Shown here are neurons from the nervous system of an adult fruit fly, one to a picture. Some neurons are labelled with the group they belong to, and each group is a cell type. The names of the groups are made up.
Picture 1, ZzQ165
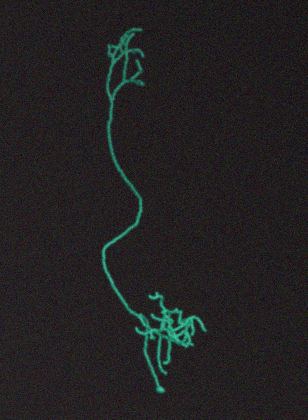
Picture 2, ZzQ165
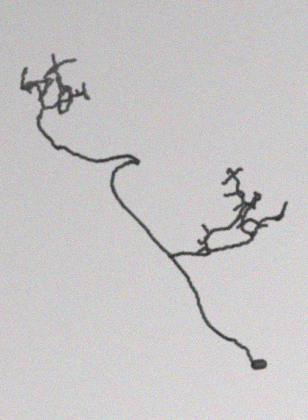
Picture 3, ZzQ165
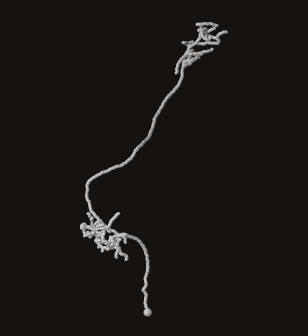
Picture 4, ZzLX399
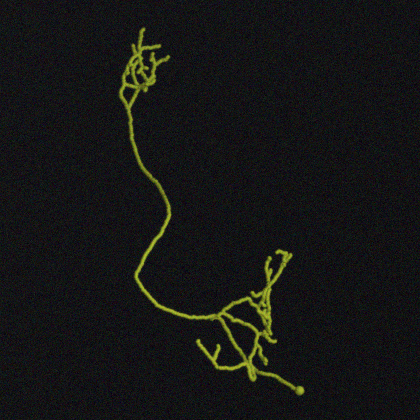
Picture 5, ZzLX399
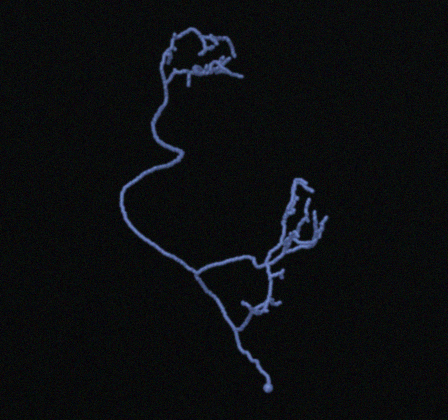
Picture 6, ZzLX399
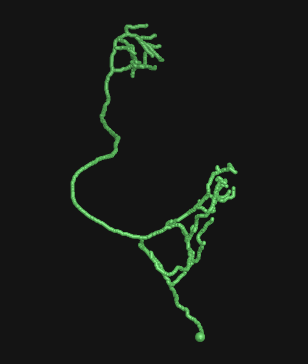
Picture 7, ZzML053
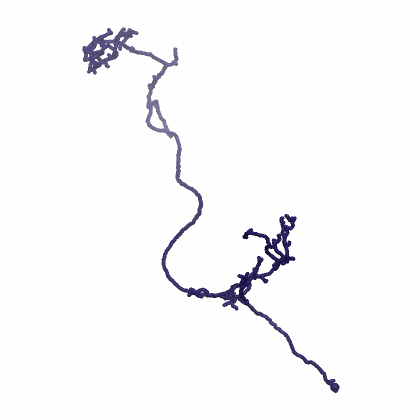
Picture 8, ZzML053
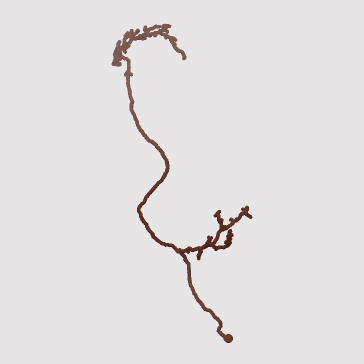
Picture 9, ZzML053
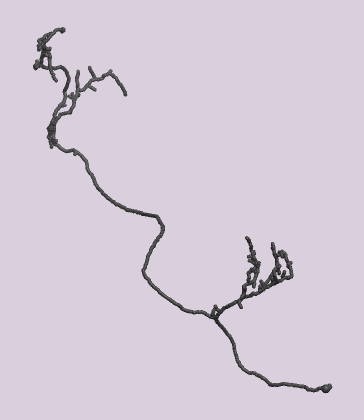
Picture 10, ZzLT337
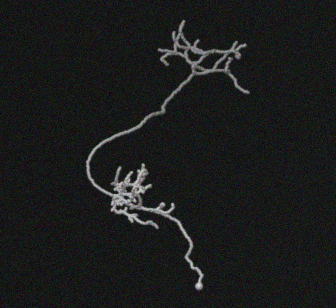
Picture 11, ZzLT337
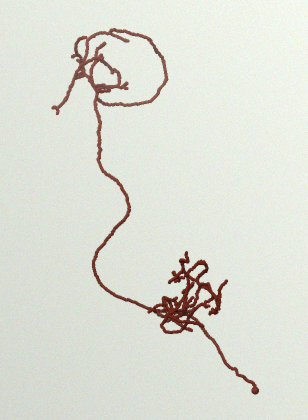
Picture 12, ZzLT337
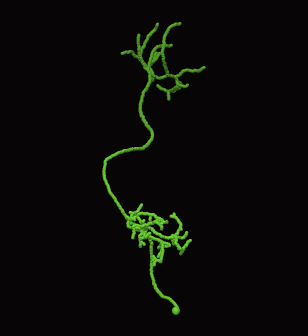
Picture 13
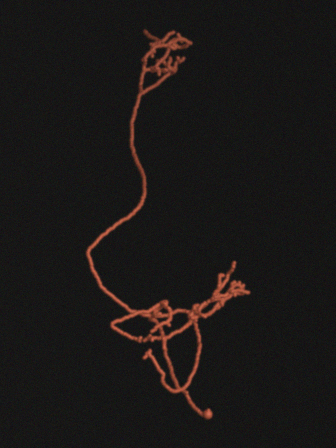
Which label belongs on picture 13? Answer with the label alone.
ZzLX399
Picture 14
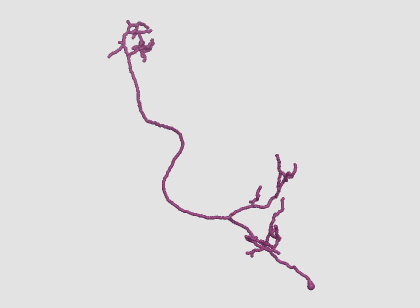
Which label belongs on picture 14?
ZzLX399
